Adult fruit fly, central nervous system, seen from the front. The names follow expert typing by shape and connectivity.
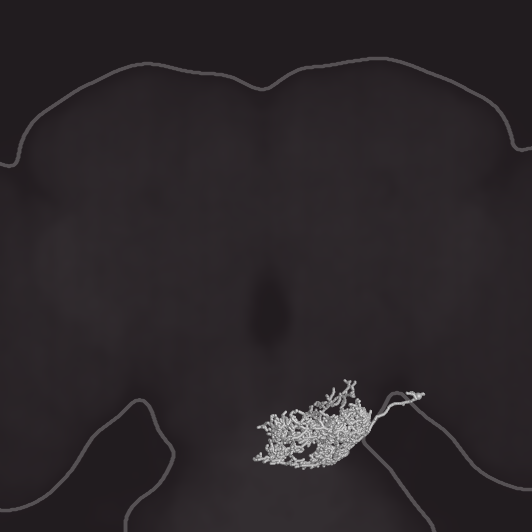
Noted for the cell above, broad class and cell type: central-brain intrinsic neuron; GNG091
